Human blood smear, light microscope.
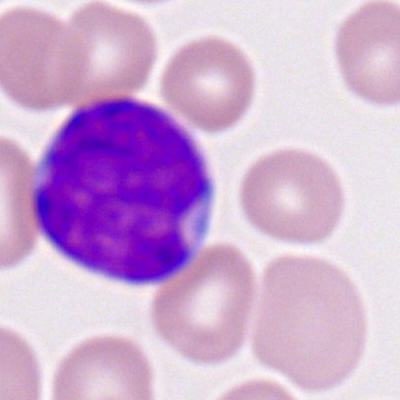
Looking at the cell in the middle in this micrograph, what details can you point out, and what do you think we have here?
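Round cell with a smooth edge. Its chromatin is dense and dark purple, with coarse clumps separated by paler patches. A narrow sliver of pale cytoplasm is visible only along the right edge, and no granules can be seen. This is a myeloblast.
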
